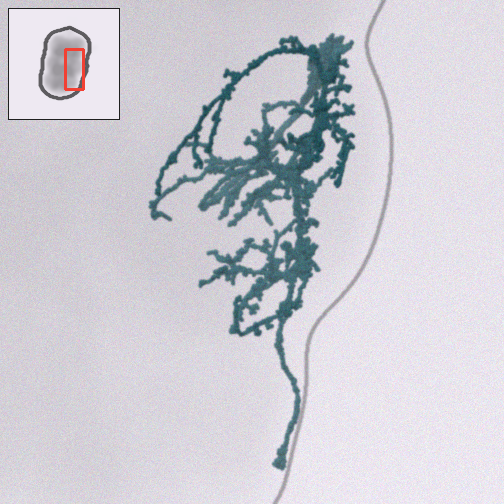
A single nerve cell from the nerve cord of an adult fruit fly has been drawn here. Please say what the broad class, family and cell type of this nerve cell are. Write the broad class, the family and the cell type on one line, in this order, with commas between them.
motor neuron of the nerve cord, hemilineage 19A, Tr extensor MN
